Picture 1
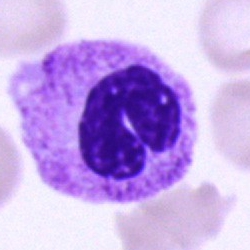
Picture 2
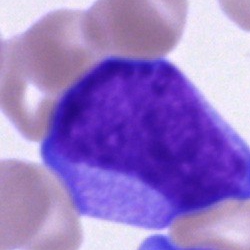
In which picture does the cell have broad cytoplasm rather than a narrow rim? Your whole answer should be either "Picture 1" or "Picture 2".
Picture 1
